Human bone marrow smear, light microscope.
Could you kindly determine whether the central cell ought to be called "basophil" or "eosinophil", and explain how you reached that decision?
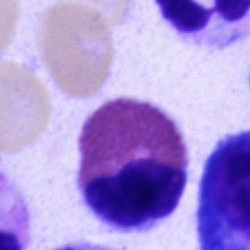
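An eosinophil, this one. I can see the nucleus in the lower part of the cell, its upper border shallowly notched.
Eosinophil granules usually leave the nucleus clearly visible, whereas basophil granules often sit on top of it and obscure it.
The cytoplasm is pinkish-purple, with a small pale area just above the nucleus.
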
